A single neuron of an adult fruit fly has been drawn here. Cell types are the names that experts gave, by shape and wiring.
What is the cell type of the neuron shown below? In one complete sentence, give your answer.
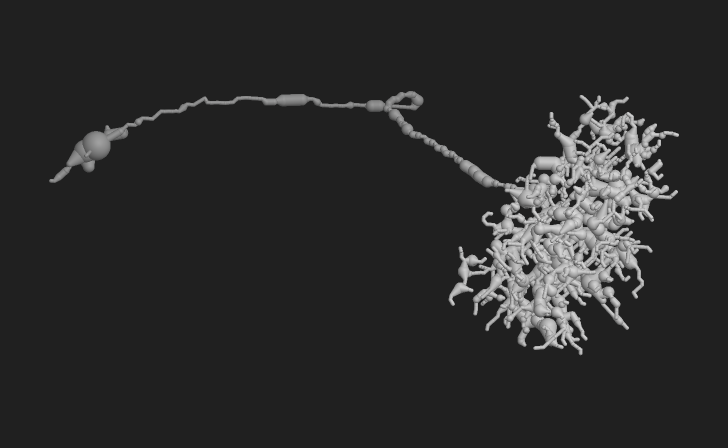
In the scheme of cell types, this neuron is Pm4.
